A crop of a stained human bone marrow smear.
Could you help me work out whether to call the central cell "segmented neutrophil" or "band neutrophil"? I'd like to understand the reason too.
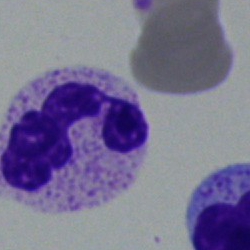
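It is a segmented neutrophil, not a band neutrophil. The cell outline is round and smooth. Its chromatin is dense, clumped and dark purple. The cytoplasm is abundant and pale pinkish-lilac, with fine lilac granules scattered throughout.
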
